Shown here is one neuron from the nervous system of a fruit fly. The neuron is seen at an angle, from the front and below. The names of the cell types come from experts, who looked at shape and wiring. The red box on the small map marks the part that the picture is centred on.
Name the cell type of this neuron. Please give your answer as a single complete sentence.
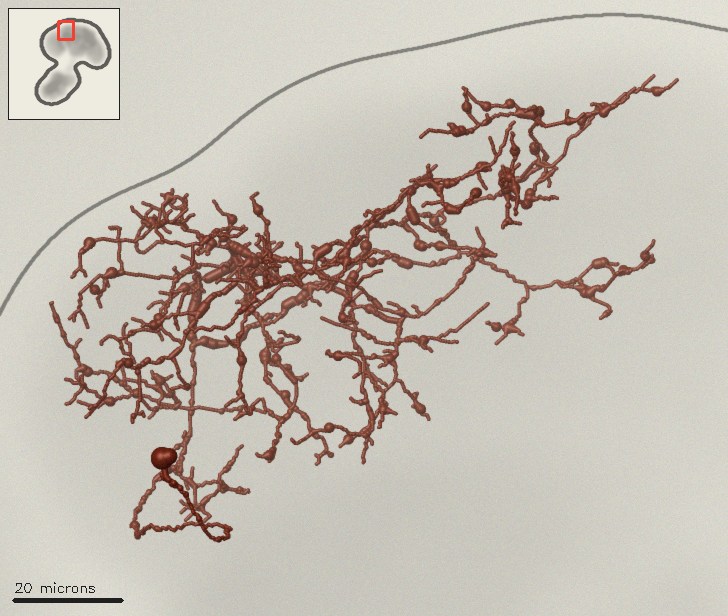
The cell type of this neuron is LHAV3b13.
